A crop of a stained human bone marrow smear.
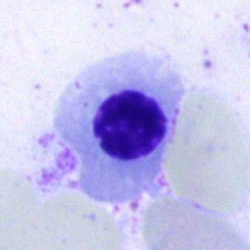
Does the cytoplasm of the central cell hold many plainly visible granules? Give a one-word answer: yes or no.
No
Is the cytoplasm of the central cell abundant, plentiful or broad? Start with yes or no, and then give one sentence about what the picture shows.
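Yes. The cytoplasm is abundant and pale light blue.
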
